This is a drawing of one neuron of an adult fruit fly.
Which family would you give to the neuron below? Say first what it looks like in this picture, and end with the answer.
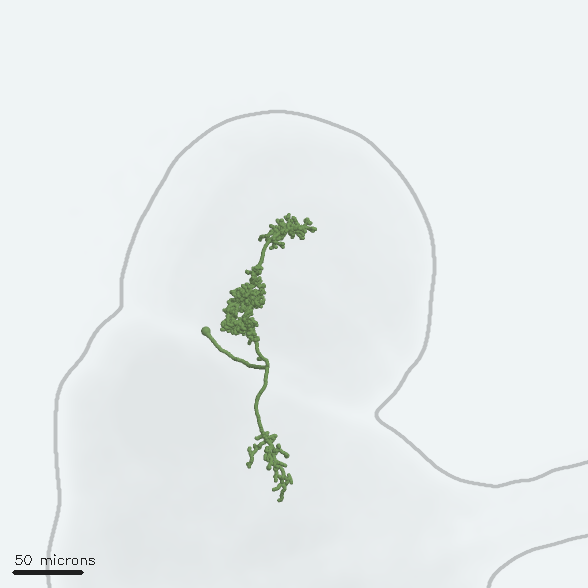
It lies in the brain. By the scale bar it is about 200 microns tall in this view. This is a visual projection neuron. The family is hemilineage VPNd1.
